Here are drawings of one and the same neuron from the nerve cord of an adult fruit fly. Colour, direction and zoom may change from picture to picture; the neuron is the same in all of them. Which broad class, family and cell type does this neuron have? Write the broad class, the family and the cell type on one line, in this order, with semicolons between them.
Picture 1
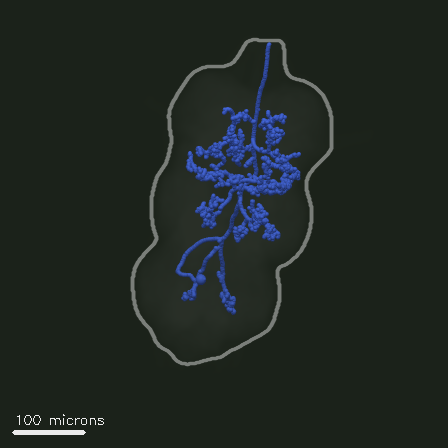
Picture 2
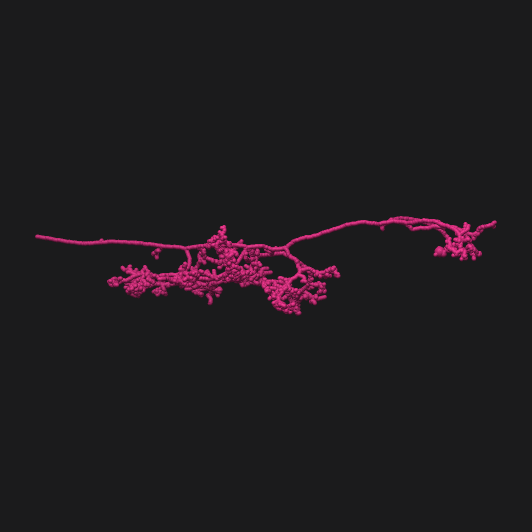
ascending neuron; hemilineage 08B; AN08B012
